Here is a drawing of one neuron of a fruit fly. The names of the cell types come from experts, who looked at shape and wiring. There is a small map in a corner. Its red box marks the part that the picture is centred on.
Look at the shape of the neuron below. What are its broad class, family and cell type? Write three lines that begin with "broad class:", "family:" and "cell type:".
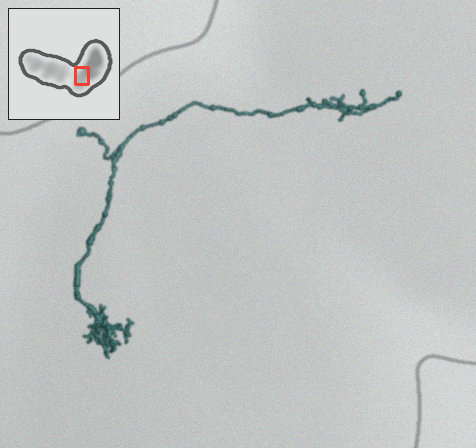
broad class: visual projection neuron
family: LPC
cell type: LPC1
